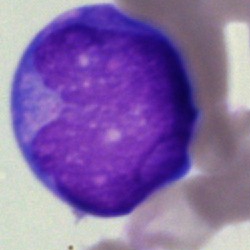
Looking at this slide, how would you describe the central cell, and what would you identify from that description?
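Roughly oval, with a mostly smooth outline, the cell has a nucleus indented on its left side beside a paler zone. The chromatin is finely textured and evenly purple, lacking coarse clumps. Several small pale spots lie scattered through the nucleus. It is a blast.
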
